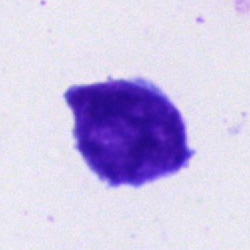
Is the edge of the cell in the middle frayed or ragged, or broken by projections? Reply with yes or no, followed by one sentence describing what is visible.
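Yes. The margin is ragged with small fine projections.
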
